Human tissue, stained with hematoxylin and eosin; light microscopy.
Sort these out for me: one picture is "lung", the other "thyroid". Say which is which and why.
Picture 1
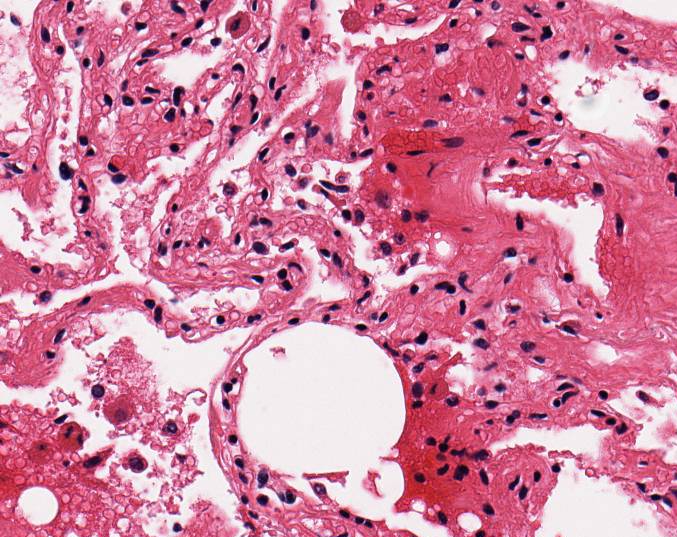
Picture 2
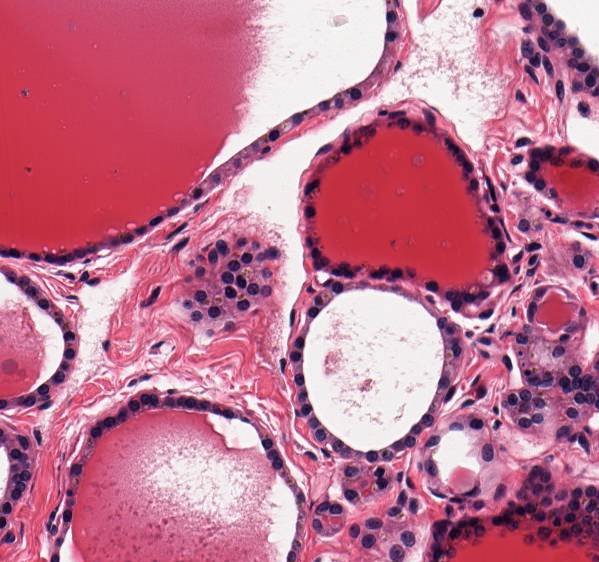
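Picture 1 is lung; picture 2 is thyroid. First, the spaces: in the lung, thin branching strands of tissue divide irregular empty spaces into a lace-like network, while the thyroid shows follicles, the largest at the upper left.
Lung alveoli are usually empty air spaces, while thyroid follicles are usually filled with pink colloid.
Second, the lining: each thyroid follicle has a single layer of flattened to low cuboidal epithelial cells, their small, round, dark nuclei evenly spaced along the walls.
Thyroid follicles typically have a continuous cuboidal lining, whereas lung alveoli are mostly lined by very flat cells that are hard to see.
Third, extra contents: large rounded cells with abundant pink cytoplasm lie loose in the lung spaces at the lower left, and a small cell cluster left of centre in the thyroid holds fine golden-brown granules.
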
